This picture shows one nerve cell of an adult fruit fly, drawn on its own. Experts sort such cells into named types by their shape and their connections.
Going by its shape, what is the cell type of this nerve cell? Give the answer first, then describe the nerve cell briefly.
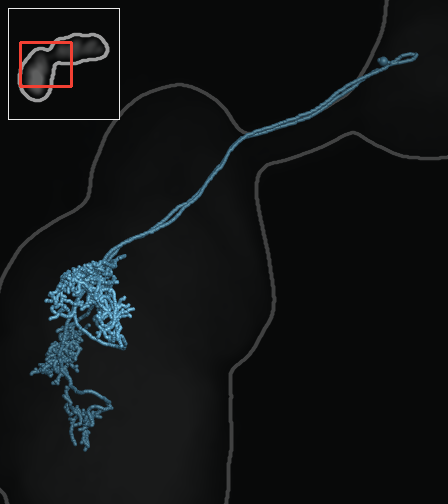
Its cell type is AN01A086. This is an ascending neuron. The cell body can be seen at the upper right of the picture. As drawn here it is about as wide as it is tall.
